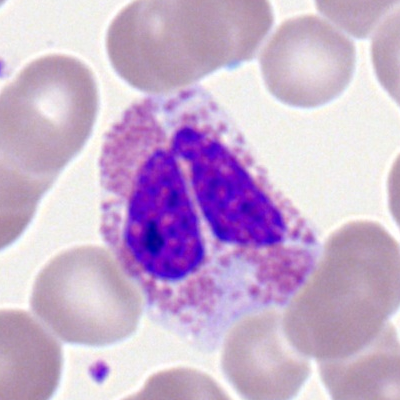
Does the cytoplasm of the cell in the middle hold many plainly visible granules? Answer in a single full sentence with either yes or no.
Yes, what is seen in its cytoplasm is many granules.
